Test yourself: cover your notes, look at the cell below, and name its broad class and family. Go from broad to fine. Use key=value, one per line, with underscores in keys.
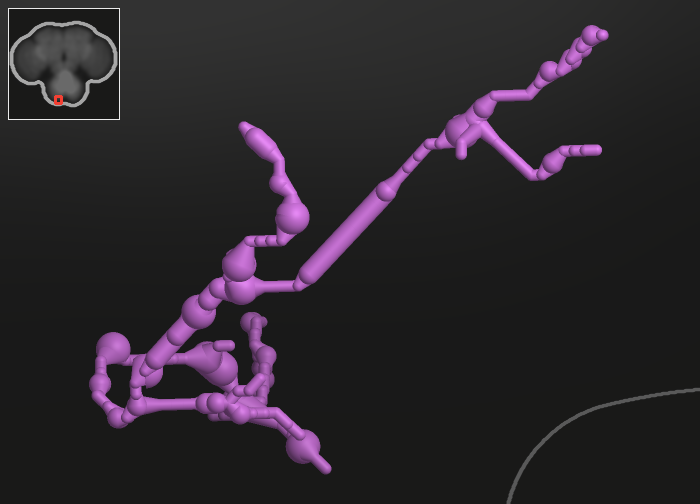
broad_class=sensory neuron entering the nerve cord
family=class mechanosensory tactile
